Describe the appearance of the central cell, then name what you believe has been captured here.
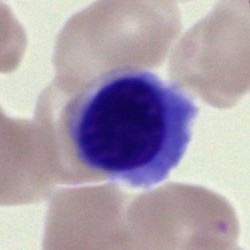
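Dense chromatin stains a very dark purple-blue. No distinct nucleoli are visible in the nucleus. The cytoplasmic rim is thin on the left and broader on the right. Along the right side, the cell border is bumpy. The cell is an erythroblast.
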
